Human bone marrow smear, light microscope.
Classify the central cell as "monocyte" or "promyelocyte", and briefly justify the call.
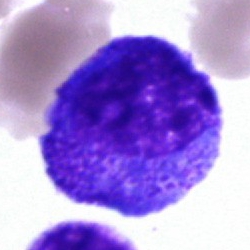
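I'd call this a promyelocyte.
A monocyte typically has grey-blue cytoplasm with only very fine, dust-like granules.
The cytoplasm here is bluish purple, not that grey-blue. Otherwise, I simply note a roughly round outline with a slightly uneven edge, a nucleus lying off-centre in the upper part, and a broad band of cytoplasm filling the lower part.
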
